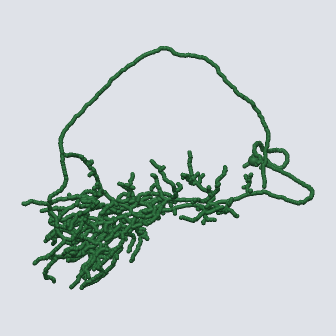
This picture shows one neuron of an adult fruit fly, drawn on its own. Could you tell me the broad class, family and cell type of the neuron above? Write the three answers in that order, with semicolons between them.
central-brain intrinsic neuron; hemilineage LHl1; SLP058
